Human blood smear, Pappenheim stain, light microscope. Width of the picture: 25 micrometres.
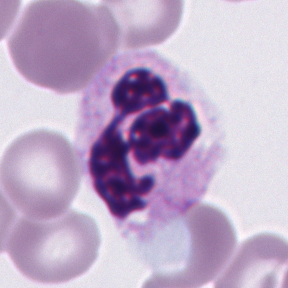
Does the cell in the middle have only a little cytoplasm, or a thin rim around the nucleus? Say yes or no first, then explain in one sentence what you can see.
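No. The cytoplasm is abundant and pale pinkish-lilac.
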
